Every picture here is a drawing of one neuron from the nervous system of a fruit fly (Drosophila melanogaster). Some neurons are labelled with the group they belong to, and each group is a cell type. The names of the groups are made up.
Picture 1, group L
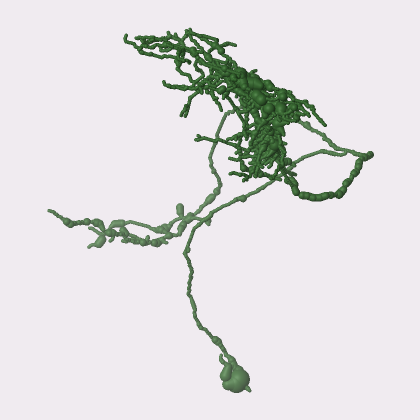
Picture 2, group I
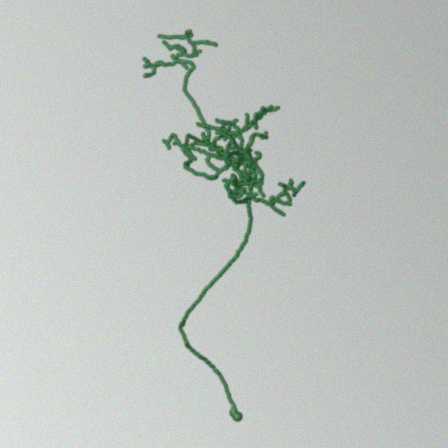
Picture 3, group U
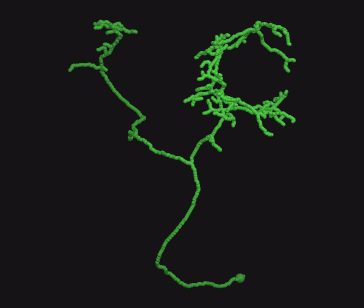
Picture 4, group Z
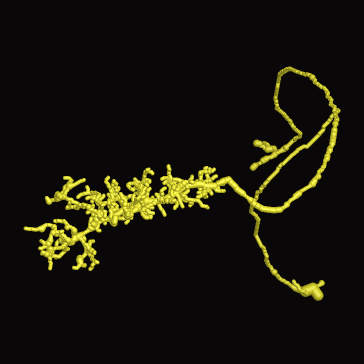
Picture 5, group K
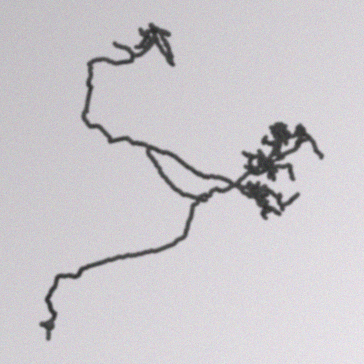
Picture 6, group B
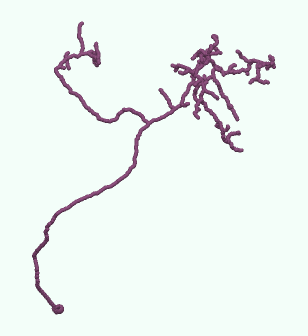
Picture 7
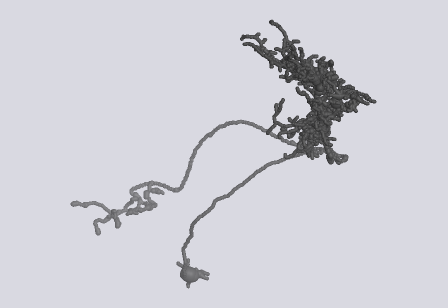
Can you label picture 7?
group L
